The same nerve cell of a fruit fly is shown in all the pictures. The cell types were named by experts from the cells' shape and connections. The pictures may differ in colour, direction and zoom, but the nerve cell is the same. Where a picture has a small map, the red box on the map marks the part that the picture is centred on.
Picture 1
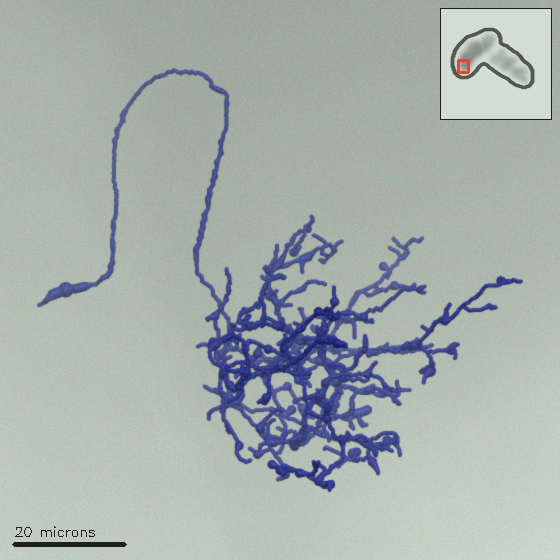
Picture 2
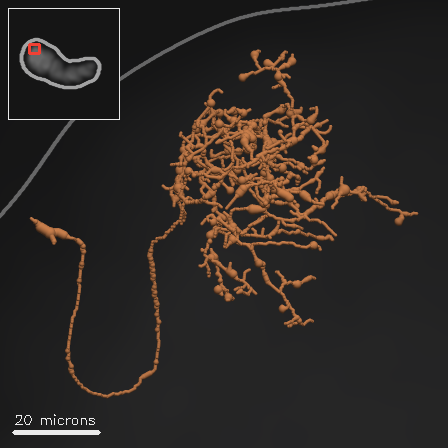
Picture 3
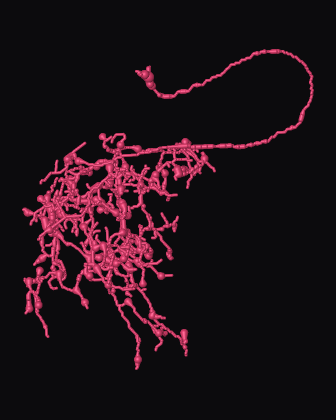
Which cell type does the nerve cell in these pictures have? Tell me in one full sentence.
Classified by cell type, this nerve cell is CB2755.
